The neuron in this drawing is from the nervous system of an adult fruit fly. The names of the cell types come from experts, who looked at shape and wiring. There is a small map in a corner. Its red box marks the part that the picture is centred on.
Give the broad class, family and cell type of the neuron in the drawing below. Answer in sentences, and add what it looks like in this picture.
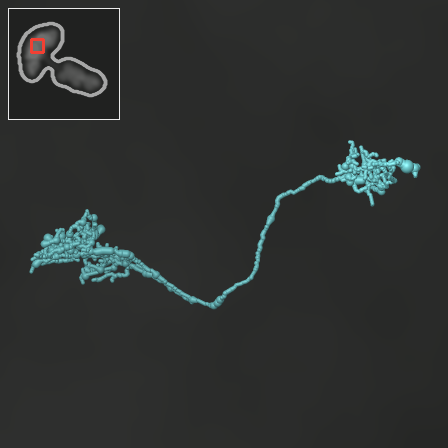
It is a central-brain intrinsic neuron. The name of its family is class CX. Its cell type is PEN_a(PEN1). It lies in the brain. The picture shows dozens of branch ends.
